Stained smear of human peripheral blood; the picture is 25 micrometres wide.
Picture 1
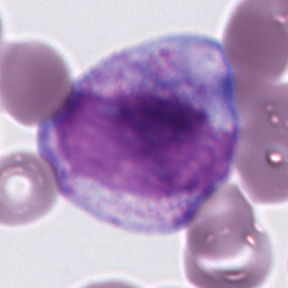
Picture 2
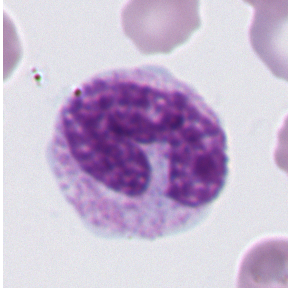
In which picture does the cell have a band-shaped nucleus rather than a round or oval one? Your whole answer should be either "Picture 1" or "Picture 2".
Picture 2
